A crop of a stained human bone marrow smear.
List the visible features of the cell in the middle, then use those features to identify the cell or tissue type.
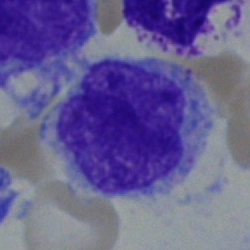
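Most of the cell is filled by the nucleus, which lies toward the left, so the rim of cytoplasm is wider on the right. Its chromatin has a fine, granular look, without coarse clumps, and the cytoplasm is pale blue. This cell is a monocyte.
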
